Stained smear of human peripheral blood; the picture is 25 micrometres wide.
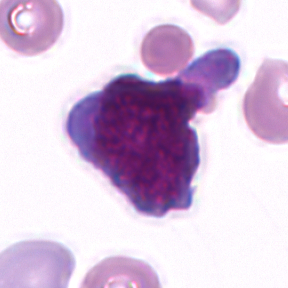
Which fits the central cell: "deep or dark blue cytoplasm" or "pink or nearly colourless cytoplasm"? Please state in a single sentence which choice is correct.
Its cytoplasm stains a strong blue colour.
